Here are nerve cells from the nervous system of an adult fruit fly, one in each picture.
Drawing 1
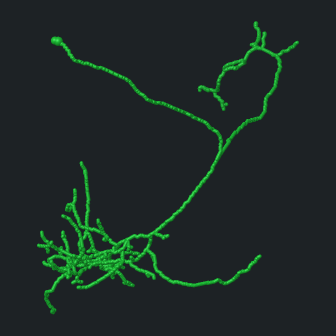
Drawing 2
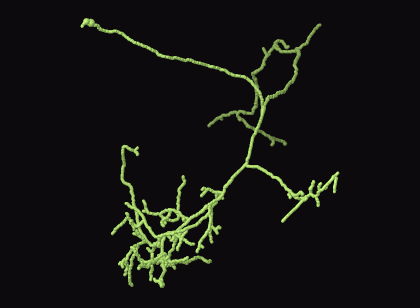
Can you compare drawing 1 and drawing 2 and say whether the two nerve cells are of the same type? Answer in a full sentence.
They are of the same cell type.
